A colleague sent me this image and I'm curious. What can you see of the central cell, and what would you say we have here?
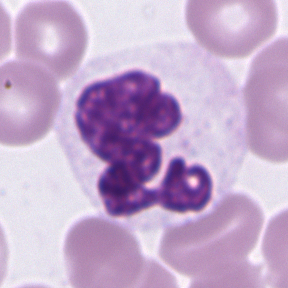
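Looking at the nucleus, I notice a small clear hole in the lobe at its lower right. The chromatin there is dark purple and coarsely clumped. Around it, the cytoplasm is abundant and pale lilac-grey, holding fine, sparse violet dots. So I would call this a segmented neutrophil.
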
